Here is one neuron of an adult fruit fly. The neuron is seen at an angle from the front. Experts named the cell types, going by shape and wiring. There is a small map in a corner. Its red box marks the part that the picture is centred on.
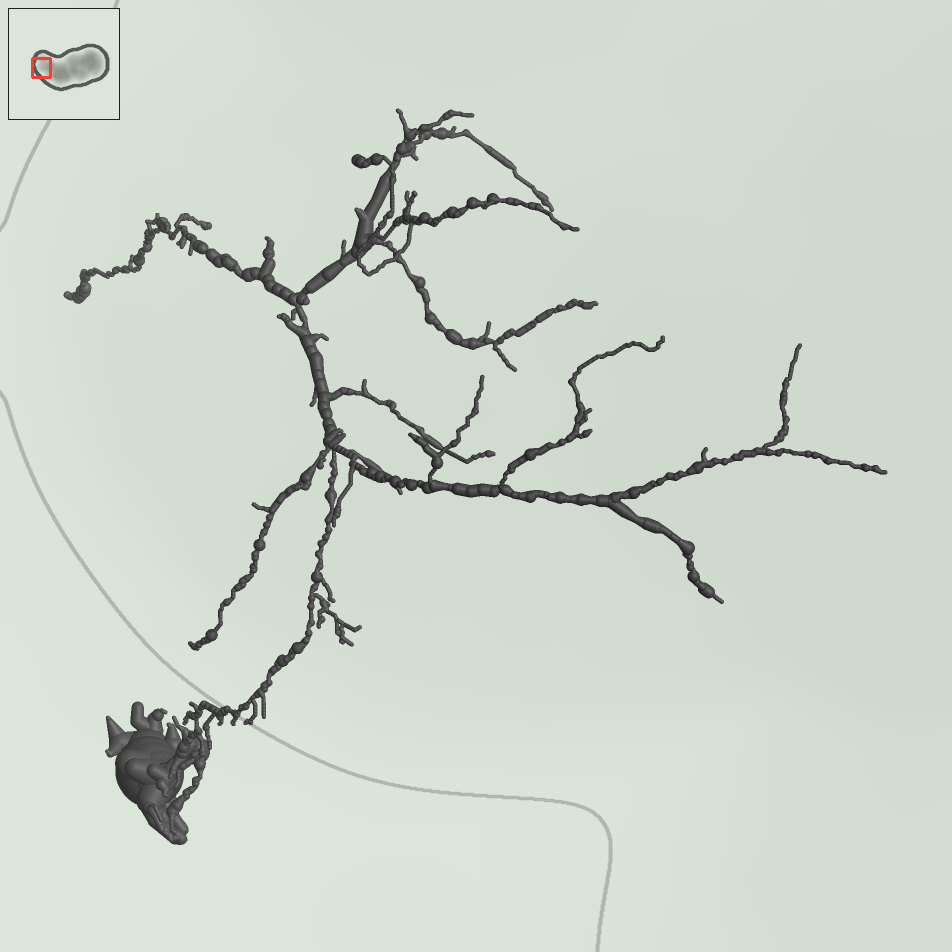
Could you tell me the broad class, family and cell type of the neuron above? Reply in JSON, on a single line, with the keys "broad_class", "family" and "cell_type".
{"broad_class": "motor neuron of the nerve cord", "family": "hemilineage 19A", "cell_type": "Tr extensor MN"}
